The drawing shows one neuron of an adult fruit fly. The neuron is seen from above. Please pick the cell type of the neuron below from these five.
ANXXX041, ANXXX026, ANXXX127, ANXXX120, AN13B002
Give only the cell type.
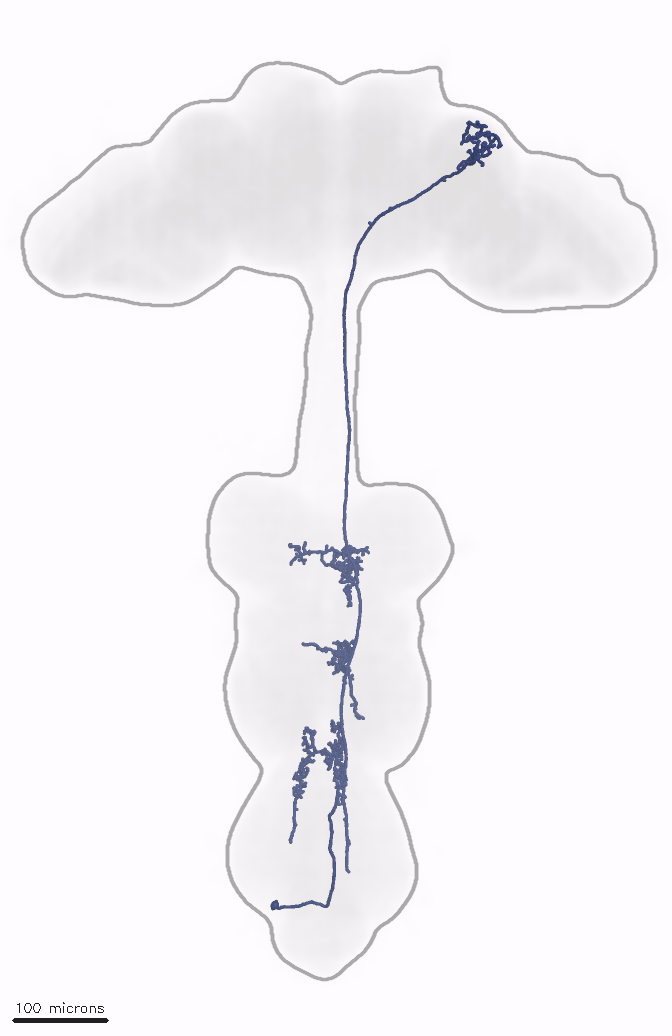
ANXXX120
